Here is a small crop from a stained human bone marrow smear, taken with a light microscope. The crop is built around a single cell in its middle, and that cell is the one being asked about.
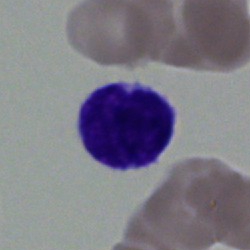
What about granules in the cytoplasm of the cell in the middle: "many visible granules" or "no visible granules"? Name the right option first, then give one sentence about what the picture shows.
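No visible granules. No granules are visible in the cell.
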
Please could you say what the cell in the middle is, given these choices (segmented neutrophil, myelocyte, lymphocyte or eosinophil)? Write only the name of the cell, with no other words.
lymphocyte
